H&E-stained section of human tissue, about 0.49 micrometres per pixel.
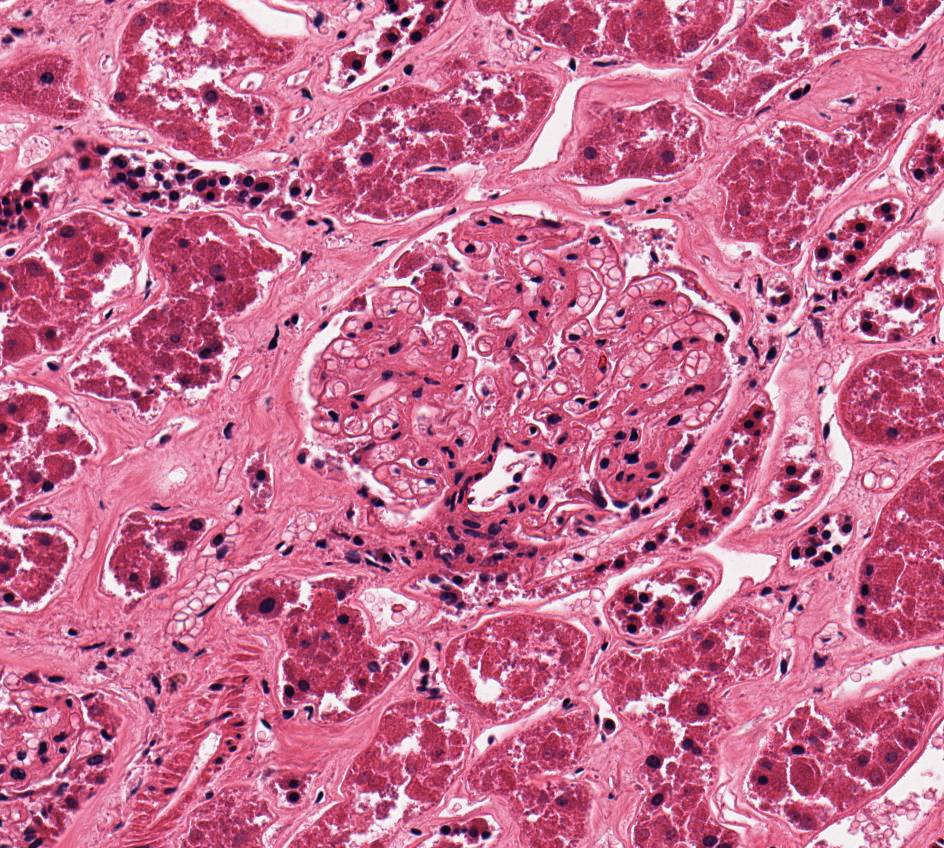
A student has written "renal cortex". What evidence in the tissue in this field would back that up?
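The tissue in this field is renal cortex.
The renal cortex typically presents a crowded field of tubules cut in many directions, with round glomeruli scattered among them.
In keeping with this, the glomerulus in the centre of the field is surrounded on all sides by tubules. Only a single glomerulus is present, however, rather than several scattered ones. The tubular epithelial cells have abundant, coarsely granular, deep-red eosinophilic cytoplasm and round, darkly stained nuclei. To the lower left of the glomerulus lies a small group of cells with clear, bubbly cytoplasm.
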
